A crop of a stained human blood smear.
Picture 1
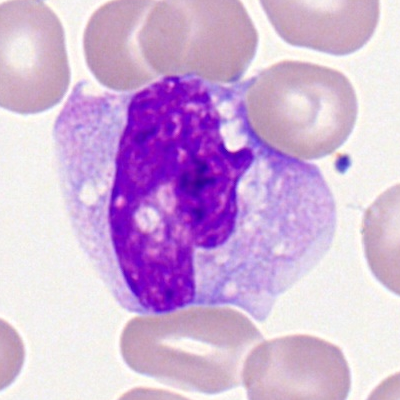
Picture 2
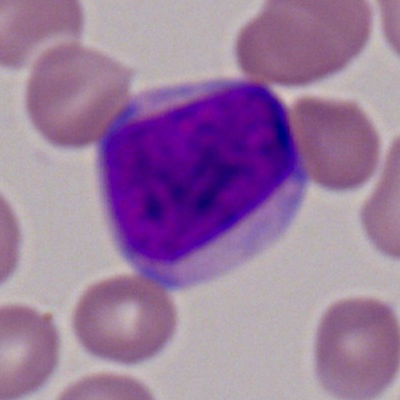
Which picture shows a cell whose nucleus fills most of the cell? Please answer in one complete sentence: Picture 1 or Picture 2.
Scant cytoplasm is found in the cell of picture 2.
